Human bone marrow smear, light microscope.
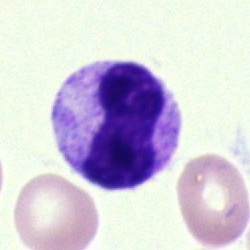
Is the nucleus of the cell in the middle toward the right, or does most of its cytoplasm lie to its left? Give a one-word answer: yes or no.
Yes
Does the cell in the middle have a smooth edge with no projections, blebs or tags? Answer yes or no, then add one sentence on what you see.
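Yes. The cell outline is round and smooth.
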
